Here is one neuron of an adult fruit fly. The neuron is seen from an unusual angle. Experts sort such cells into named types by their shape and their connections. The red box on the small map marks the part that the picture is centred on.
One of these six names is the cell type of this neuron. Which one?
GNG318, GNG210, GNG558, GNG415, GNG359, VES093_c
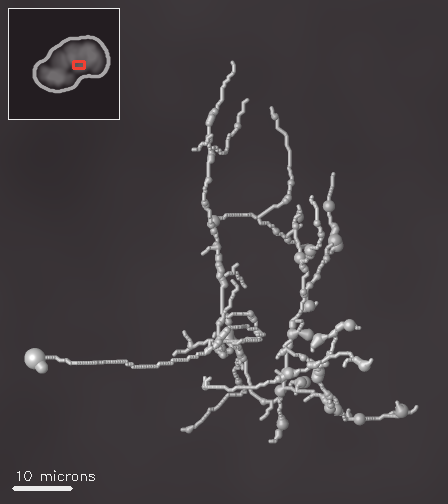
GNG415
